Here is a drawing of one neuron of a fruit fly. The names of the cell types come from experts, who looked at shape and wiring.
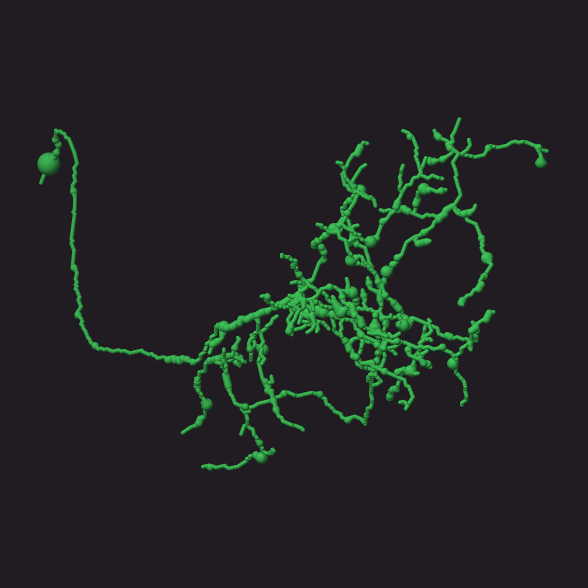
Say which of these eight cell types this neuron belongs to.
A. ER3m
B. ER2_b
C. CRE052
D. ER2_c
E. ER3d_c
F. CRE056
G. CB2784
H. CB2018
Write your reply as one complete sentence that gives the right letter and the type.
The neuron is a cell of type CRE056, the type in option F.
